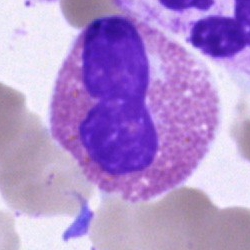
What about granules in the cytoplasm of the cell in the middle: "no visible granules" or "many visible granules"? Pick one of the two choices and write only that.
Many visible granules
